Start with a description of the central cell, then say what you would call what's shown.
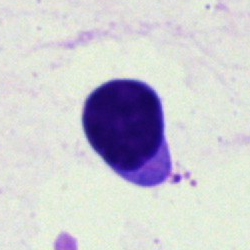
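Most of this cell is taken up by its nucleus, whose chromatin is dark and dense with little internal detail. Only a small amount of cytoplasm remains, seen as a pale lilac-purple crescent at the lower right. This is a lymphocyte.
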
